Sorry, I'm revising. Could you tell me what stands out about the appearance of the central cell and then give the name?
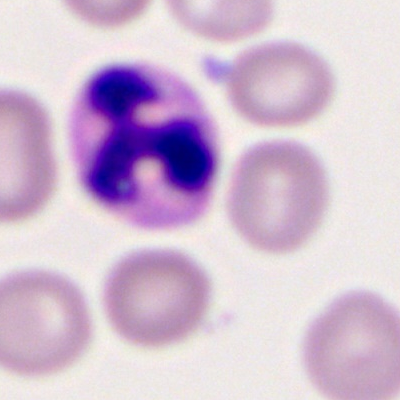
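Smooth and round to slightly oval, the cell outline is the first feature to note. Within the nucleus the chromatin is dense and stains dark purple, and no nucleoli are visible. The cytoplasm is pale pink-lilac. This is a segmented neutrophil.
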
